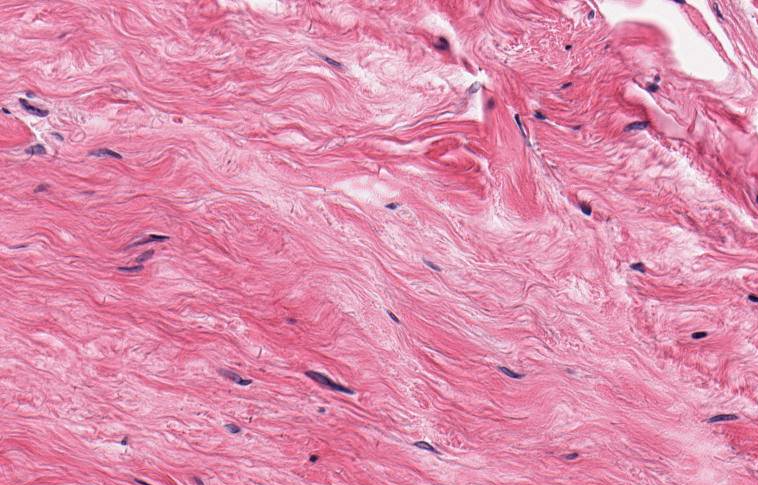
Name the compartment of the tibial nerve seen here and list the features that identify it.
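That's epineurium. The nuclei are few and widely spread, each a dark, elongated spindle belonging to a fibroblast and lying along the fibres. You can't make out their cytoplasm against the pink collagen. Small white clefts split the fibre bundles apart, the biggest gap sitting in the upper right corner.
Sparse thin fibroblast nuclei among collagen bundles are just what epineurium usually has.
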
